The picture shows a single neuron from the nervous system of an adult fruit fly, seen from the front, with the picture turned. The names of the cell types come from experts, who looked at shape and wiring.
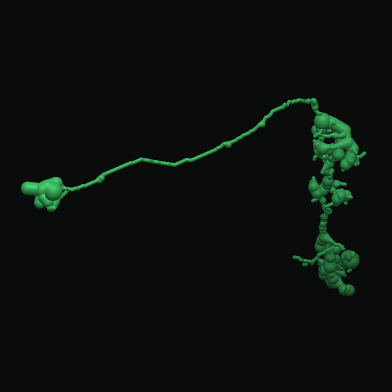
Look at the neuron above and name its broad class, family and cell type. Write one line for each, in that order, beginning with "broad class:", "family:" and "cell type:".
broad class: optic-lobe intrinsic neuron
family: Mi
cell type: Mi1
